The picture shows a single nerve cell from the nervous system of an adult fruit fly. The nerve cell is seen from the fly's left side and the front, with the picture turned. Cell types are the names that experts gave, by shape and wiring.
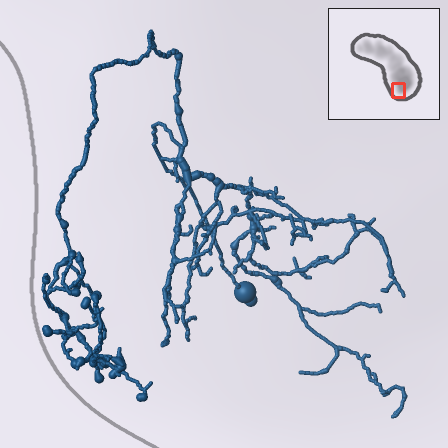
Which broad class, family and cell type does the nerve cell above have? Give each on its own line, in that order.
central-brain intrinsic neuron
hemilineage LHp2
CB1387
